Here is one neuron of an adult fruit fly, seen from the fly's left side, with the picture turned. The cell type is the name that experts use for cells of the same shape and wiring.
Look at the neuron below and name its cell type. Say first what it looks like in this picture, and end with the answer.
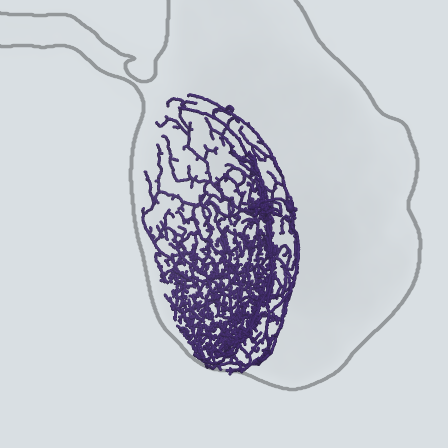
The picture shows dozens of branch ends. As drawn here it is taller than it is wide. Its broad class is optic-lobe intrinsic neuron. It is of cell type Cm35.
